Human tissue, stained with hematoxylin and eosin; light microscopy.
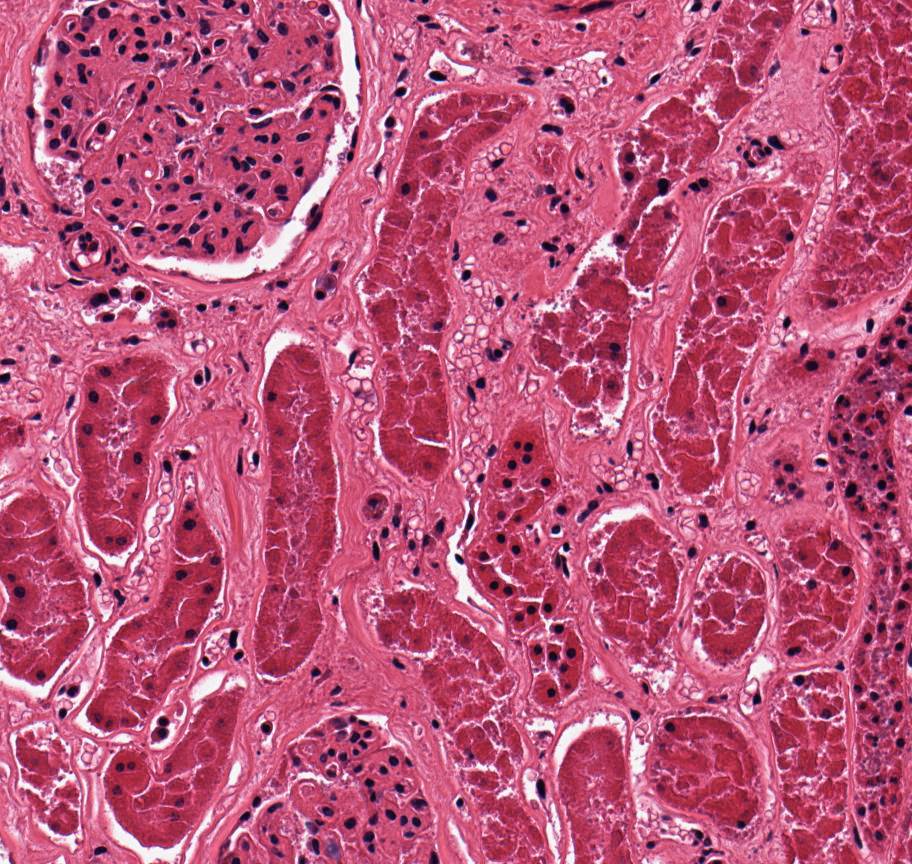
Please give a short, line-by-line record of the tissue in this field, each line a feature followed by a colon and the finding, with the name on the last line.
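Tubules: closely packed, elongated, filling most of the field
Stroma: narrow pink bands between tubules
Glomerulus: rounded, cellular, upper left, clear space around it inside a thin capsule
Tubular cytoplasm: abundant, deeply eosinophilic, granular
Tubular nuclei: small, round, darkly stained
Name: renal cortex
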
